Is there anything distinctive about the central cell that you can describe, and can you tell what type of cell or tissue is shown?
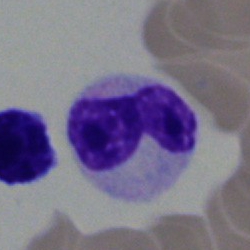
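Nice round, smooth outline on this one. The nucleus sits up in the upper part of the cell, its chromatin dark purple and clumped, with paler patches between the clumps. Most of the cytoplasm, pale lilac-grey, lies below the nucleus. It's a band neutrophil.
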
